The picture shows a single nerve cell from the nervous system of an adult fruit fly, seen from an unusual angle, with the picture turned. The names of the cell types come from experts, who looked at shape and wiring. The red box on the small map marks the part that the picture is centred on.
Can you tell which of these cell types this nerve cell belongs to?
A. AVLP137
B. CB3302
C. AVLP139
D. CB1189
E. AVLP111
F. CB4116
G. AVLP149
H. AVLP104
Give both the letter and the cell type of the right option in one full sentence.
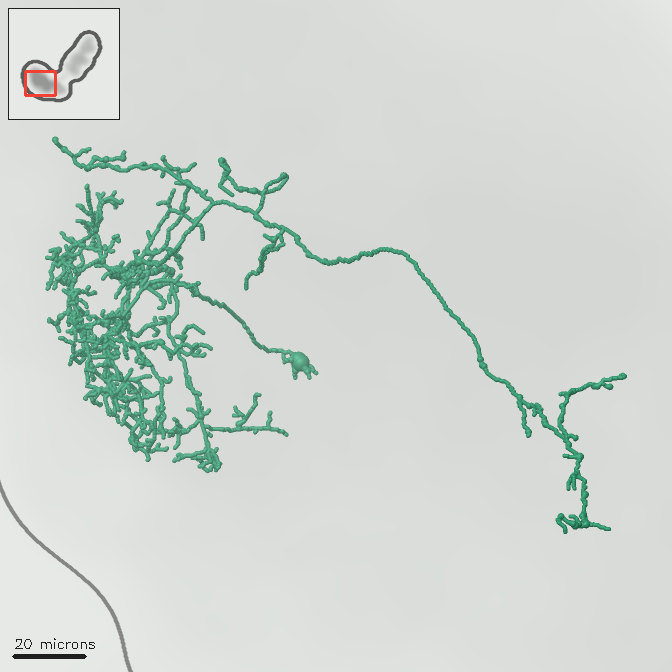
The nerve cell's type of cell is CB1189, as in option D.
